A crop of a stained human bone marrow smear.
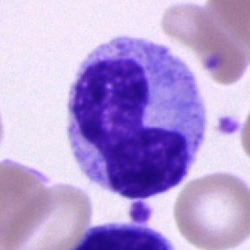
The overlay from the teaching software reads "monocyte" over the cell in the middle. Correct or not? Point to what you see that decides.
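Looking at this cell, I see a round to slightly oval outline with a smooth edge, and a nucleus deeply indented on its upper right side into a curved, kidney-like shape, with no nucleoli that I can make out. The chromatin is dark purple and coarsely clumped; the cytoplasm is pale lilac, widest in the upper right part, and holds no vacuoles. Weighing the names, the kidney-like nucleus would suit a monocyte, so by itself it settles nothing.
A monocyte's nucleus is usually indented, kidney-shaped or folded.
The coarse clumping, though, speaks for a metamyelocyte and against a monocyte.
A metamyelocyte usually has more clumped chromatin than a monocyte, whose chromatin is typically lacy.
Nor is the pale lilac cytoplasm grey-blue, and the vacuoles I might look for in a monocyte are absent.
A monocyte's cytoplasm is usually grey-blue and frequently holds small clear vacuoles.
So monocyte does not fit: the cell is a metamyelocyte.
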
